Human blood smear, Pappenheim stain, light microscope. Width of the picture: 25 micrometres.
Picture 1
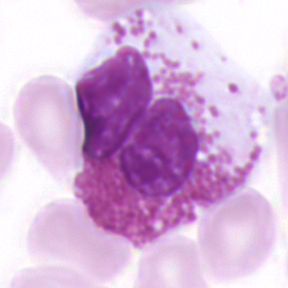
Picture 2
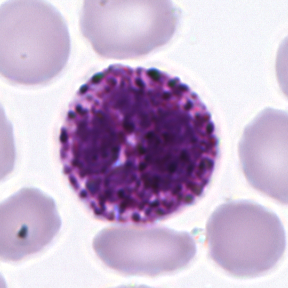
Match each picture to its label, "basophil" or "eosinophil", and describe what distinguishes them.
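Picture 1 is the eosinophil and picture 2 the basophil. In the eosinophil the nucleus has two lobes, one to the upper left and one to the lower right. In the basophil, granules lie over the nucleus as well as around it and hide most of it, so its outline cannot be traced clearly.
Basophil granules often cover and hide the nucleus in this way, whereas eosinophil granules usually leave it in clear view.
The granules differ as well: coarse, round and reddish in the eosinophil, coarse and dark purple-black in the basophil, which is crowded with them. The eosinophil's granules are packed most densely in the lower part of the cell and more sparsely in the upper right, while the basophil's stand out most distinctly along the cell's edge. The basophil is about 14 micrometres across.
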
